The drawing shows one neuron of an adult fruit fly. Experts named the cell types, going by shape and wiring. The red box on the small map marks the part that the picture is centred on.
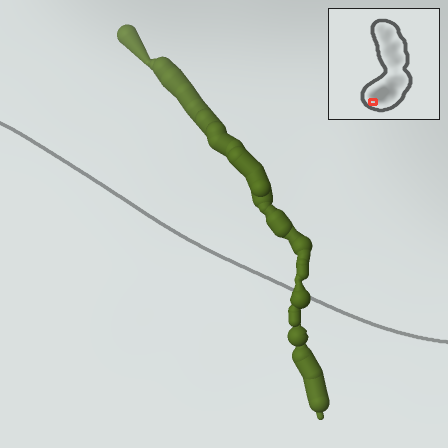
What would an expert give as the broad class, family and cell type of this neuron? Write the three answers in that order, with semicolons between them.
photoreceptor or other optic-lobe sensory neuron; class visual; R1-R6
